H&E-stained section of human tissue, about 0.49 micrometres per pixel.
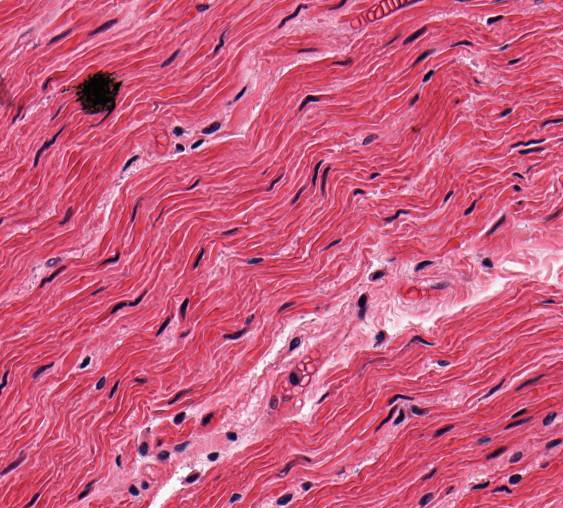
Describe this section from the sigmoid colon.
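Across the whole field, pink fibres run diagonally in parallel wavy bundles. They stain strongly with eosin, so the field is deep pink. Nuclei are dark, thin and elongated, many of them wavy or comma-shaped in line with the fibres. They are sparse and evenly scattered among the fibres rather than crowded.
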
